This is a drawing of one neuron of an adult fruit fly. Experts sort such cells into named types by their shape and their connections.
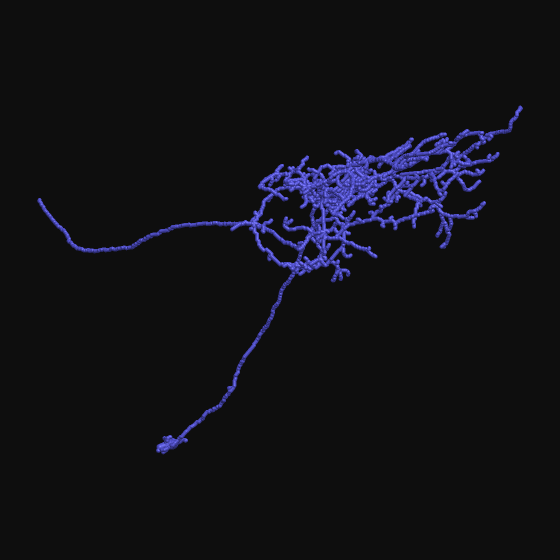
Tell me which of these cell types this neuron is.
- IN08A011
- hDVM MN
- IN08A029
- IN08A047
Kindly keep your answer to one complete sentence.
A cell of type hDVM MN is what this neuron is.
